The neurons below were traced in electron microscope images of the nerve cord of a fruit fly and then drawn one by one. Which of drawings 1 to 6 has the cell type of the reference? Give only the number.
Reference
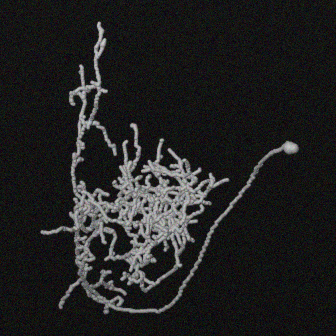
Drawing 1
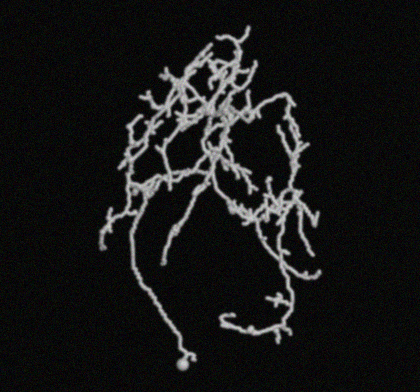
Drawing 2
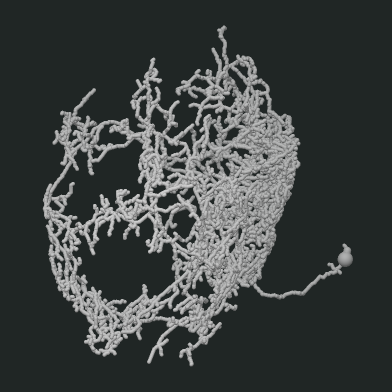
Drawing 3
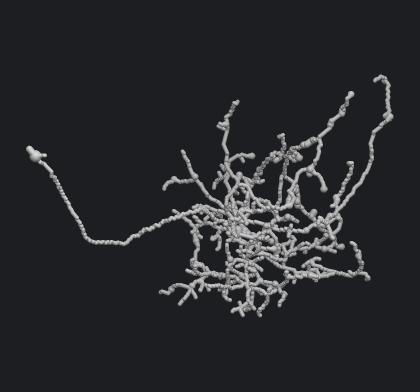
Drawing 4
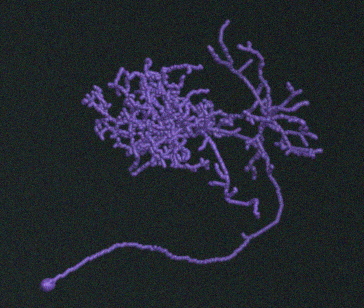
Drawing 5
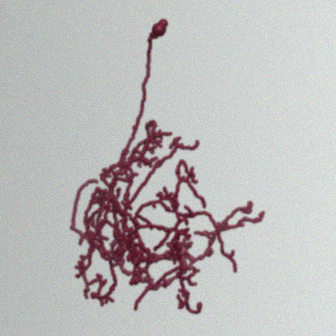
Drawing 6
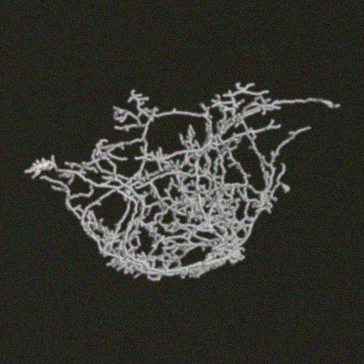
4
